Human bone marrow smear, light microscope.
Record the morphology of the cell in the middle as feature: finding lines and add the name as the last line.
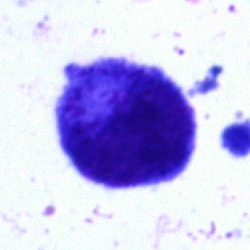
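Outline: roughly round, slightly bumpy edge
Nucleus: edge cannot be picked out, staining too dark
Projection: small rounded knob at upper left edge
Vacuoles: none clearly seen
Name: promyelocyte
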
